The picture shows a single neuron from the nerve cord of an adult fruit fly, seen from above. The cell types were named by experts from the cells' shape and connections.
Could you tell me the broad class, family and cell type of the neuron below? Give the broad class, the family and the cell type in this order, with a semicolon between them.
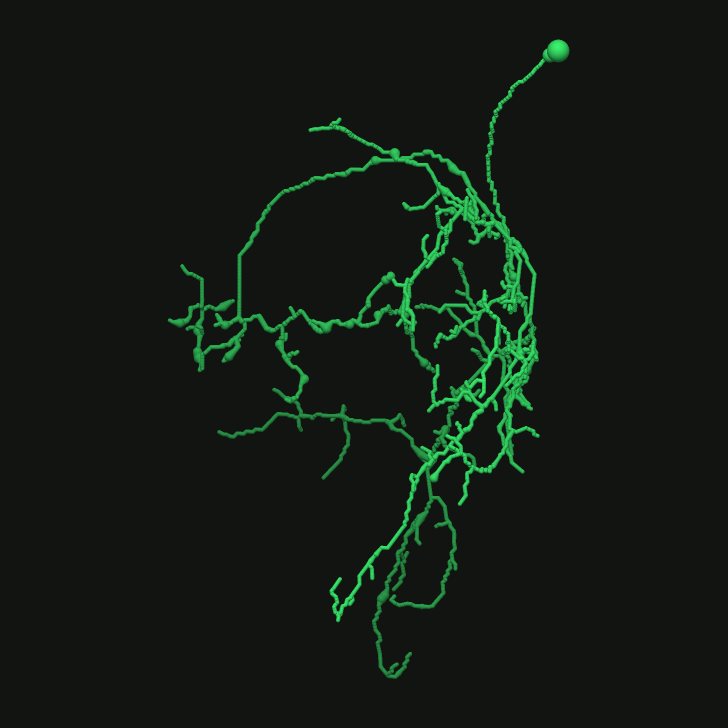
nerve-cord intrinsic neuron; hemilineage 09A; IN09A081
